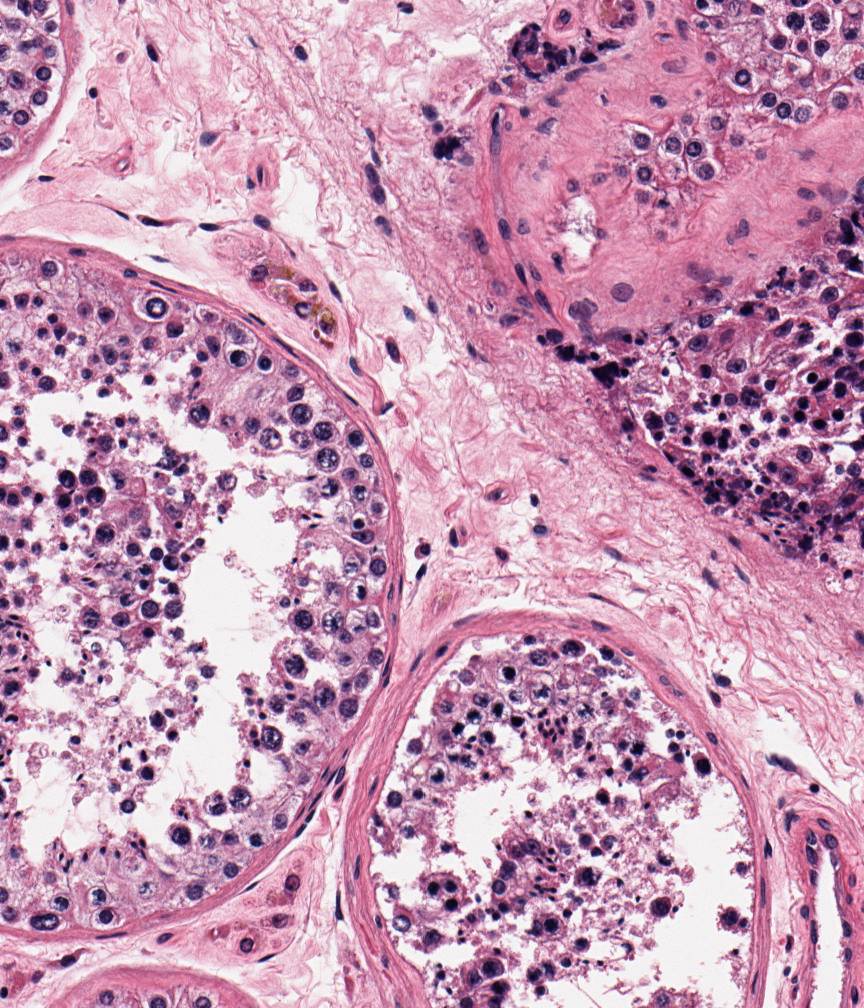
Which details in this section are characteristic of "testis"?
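In this testis, several layers of cells line the left tubule, their round nuclei resting against its wall.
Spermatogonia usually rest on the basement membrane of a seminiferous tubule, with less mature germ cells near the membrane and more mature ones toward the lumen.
Those cells sit where less mature germ cells usually lie. Loosely scattered detached cells, many with small dark condensed nuclei, lie among white empty spaces in the centres of the left and bottom tubules.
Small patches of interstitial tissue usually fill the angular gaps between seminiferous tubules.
Between the tubules here lies loose, pale pink fibrillary connective tissue with sparse spindle-shaped nuclei.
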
